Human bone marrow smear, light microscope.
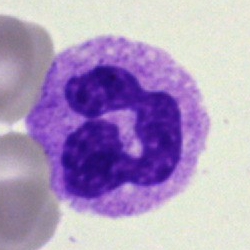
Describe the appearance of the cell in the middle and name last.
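Shape roughly round; edge slightly uneven and bumpy. Nucleus split into several connected lobes curving around a pale central patch. Chromatin dark purple, coarsely clumped. Cytoplasm filled with fine lilac granules. Segmented neutrophil.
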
